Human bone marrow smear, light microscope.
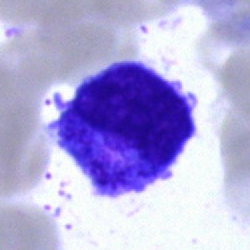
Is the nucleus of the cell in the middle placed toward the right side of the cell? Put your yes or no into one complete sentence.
Yes, its nucleus sits toward the right side of the cell.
